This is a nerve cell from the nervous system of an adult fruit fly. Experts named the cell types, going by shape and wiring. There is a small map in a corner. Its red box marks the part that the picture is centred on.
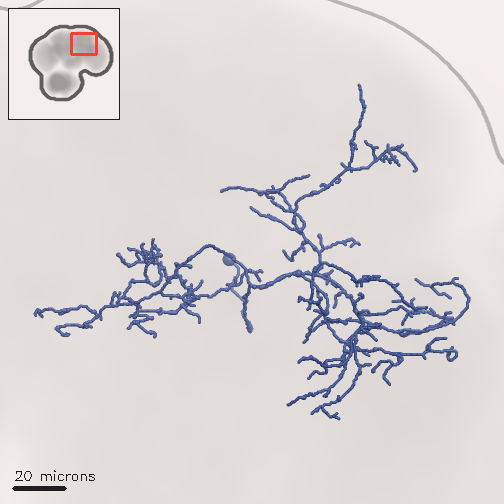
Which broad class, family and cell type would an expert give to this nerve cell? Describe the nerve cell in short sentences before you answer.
The cell body is in the middle of the picture. From left to right in the picture it spans about 170 microns. The picture shows dozens of branch ends. This is a central-brain intrinsic neuron. Its family is hemilineage DL1_ventral. Its cell type is CL270.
